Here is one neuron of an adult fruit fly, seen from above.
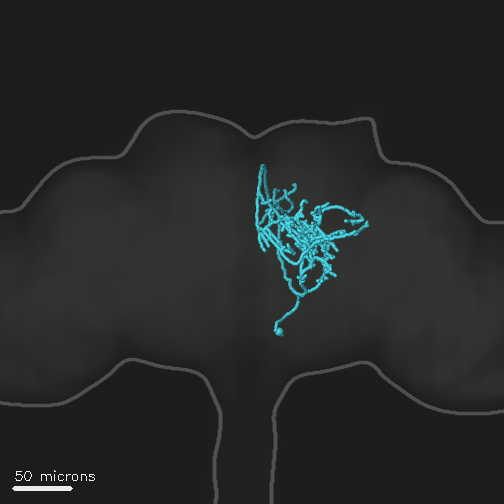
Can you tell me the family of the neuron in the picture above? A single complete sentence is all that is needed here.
The family that includes this neuron is hemilineage DM2_central.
